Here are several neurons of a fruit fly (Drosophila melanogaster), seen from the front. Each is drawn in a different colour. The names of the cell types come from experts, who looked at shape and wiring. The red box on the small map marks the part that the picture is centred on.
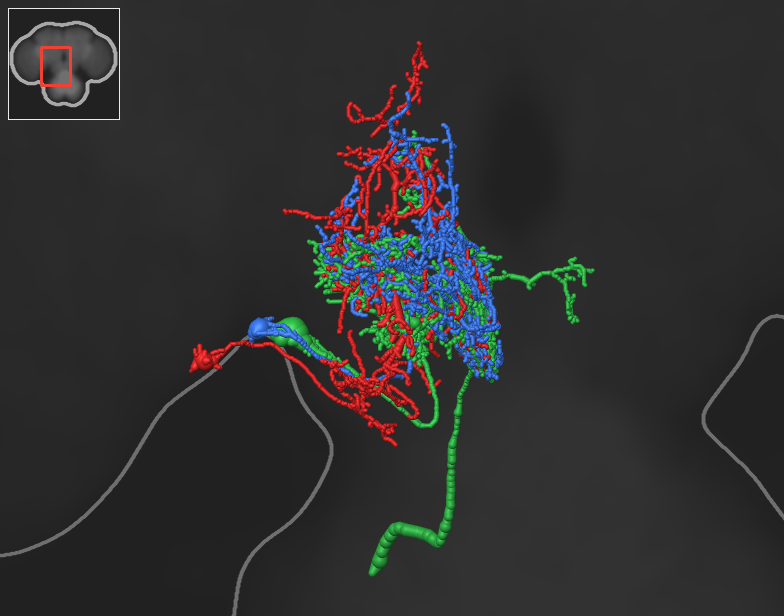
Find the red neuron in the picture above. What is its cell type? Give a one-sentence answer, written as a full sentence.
The cell type name GNG549 applies to this neuron.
